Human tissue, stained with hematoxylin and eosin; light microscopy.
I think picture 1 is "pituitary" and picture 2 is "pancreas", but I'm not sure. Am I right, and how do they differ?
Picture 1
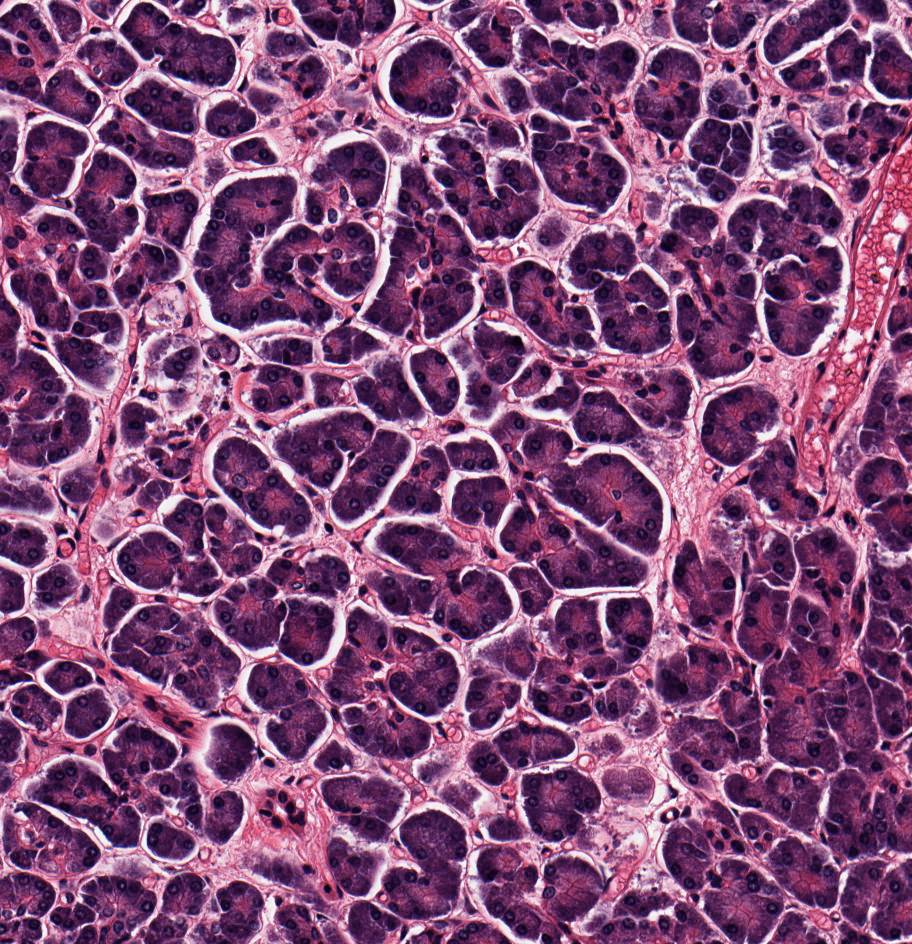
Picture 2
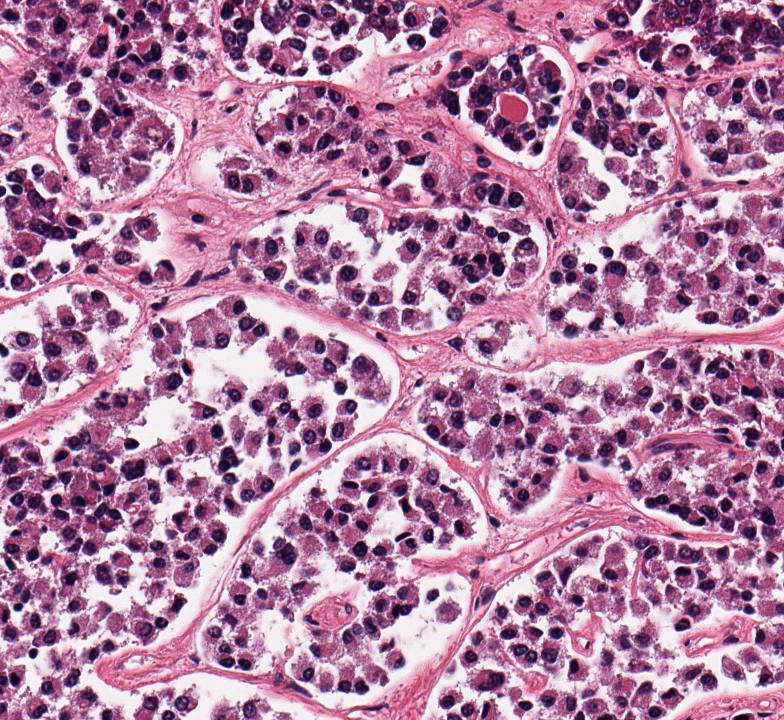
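Hmm, so picture 1 is pancreas and picture 2 is pituitary. In picture 1, closely packed rounded acini fill the whole field, grouped into small lobules by thin pink septa, and their lumens are tiny and mostly inconspicuous. The stroma between them is scanty, pale pink connective tissue with scattered spindle-shaped nuclei, and I see no fat cells. Picture 2 is laid out across the whole field in rounded nests separated by thin fibrous septa, with no glands or central lumens inside them. Within the nests the cells hang together loosely, with clear spaces between many, and each has a moderate amount of granular pink-purple cytoplasm.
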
